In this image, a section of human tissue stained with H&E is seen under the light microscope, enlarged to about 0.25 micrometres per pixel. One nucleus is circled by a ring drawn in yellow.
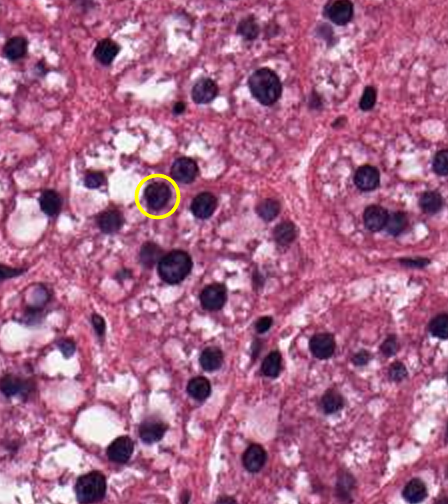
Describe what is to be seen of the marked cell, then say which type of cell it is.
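The nucleus is round, with a smooth outline, and stains dark and fairly evenly. The nucleus is about the same size as most neighbouring nuclei and smaller than the large nucleus just below it. The surrounding cytoplasm is pale and bubbly, filled with clear, empty-looking vacuoles between pink strands. The cell lies among closely packed cells with similar vacuolated cytoplasm, forming a rounded group bordered by denser pink tissue. The marked cell is an adrenal cortical cell.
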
